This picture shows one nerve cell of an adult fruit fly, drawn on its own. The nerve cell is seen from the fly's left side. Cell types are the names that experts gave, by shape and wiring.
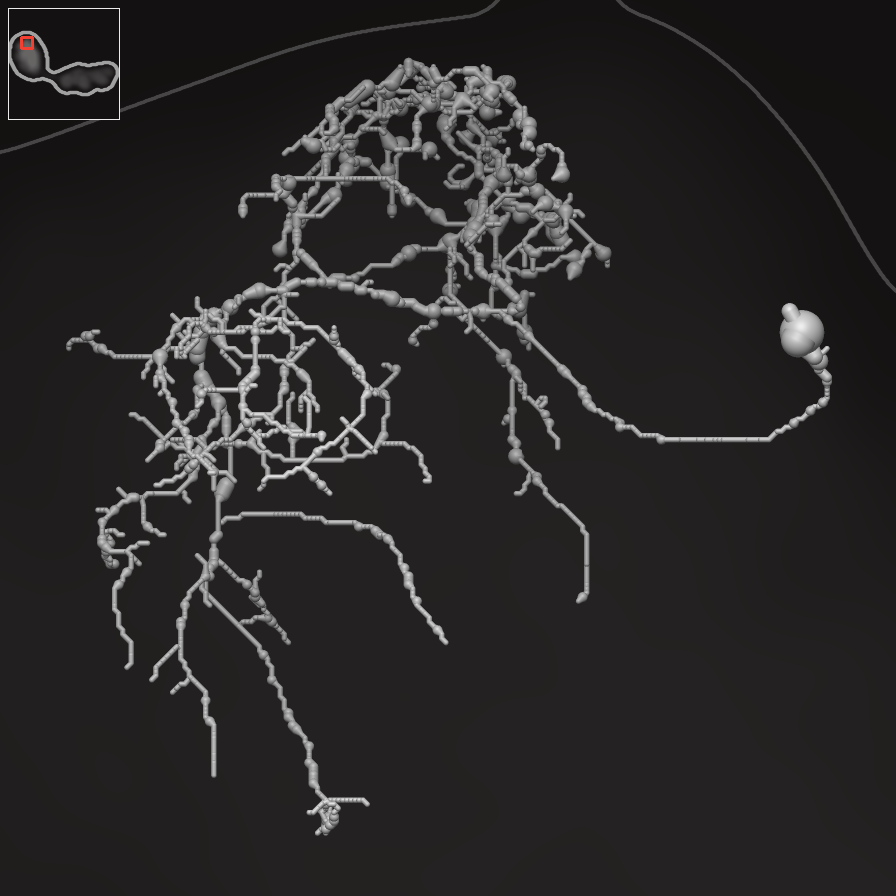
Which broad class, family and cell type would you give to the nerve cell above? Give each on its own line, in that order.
central-brain intrinsic neuron
hemilineage SLPpl1
SLP259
